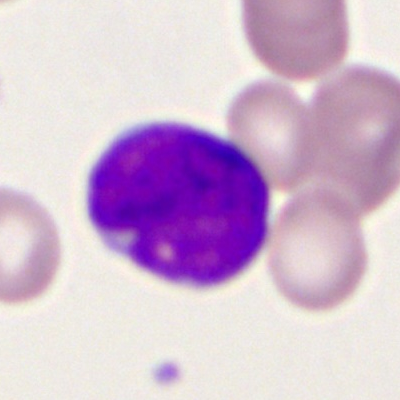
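Myeloblast, the central cell in this stained blood smear. Its outline is smooth and rounded to slightly oval. The nucleus occupies nearly the entire cell, and its chromatin stains deep purple throughout. A small patch of pale bluish cytoplasm is visible at the lower left.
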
